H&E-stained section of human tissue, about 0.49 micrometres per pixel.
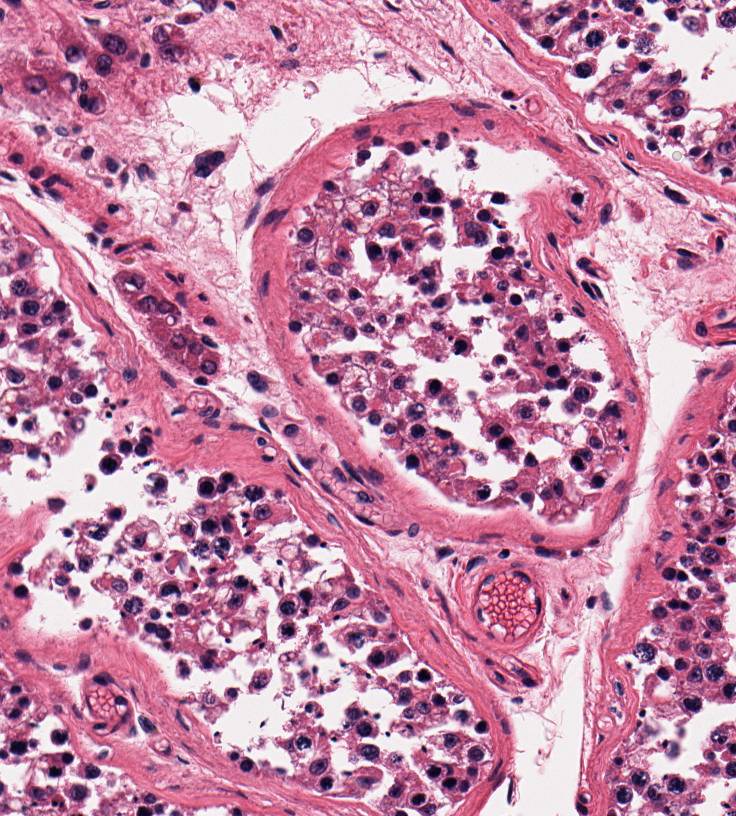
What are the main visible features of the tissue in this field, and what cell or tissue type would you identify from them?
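Thick, pink, layered fibrous walls with flattened spindle-shaped nuclei bound the tubules. Within them, rounded cells with round dark nuclei lie loosely scattered, with clear spaces between. A small round vessel packed with red blood cells sits between tubules in the lower centre. The tissue is testis.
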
